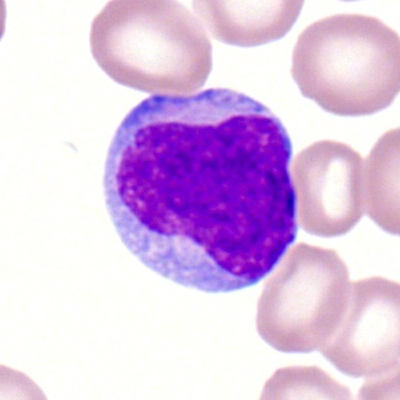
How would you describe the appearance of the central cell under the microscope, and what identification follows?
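Roughly round and smooth, the outline encloses a nucleus with a notch in its upper border. Its chromatin lies in clumps separated by paler spaces. The cytoplasm is pale blue. This cell is a myeloblast.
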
